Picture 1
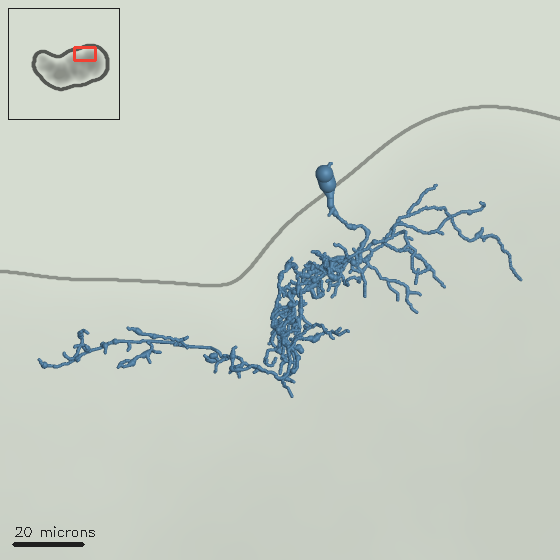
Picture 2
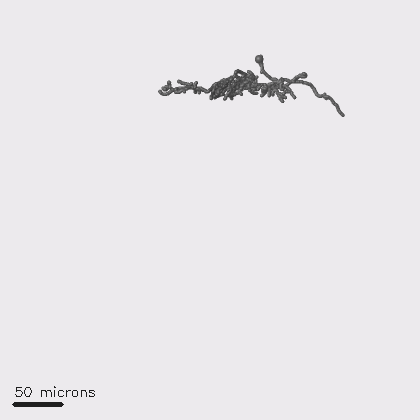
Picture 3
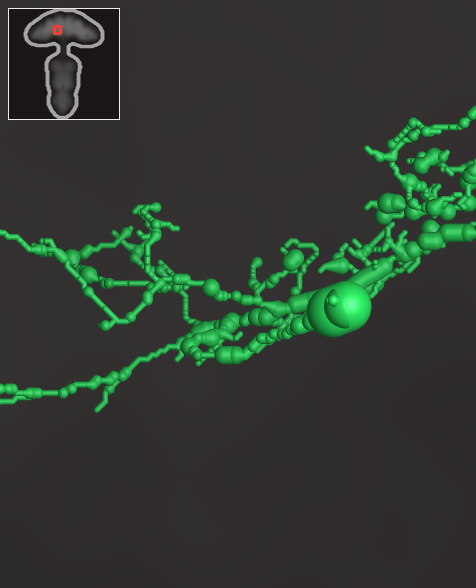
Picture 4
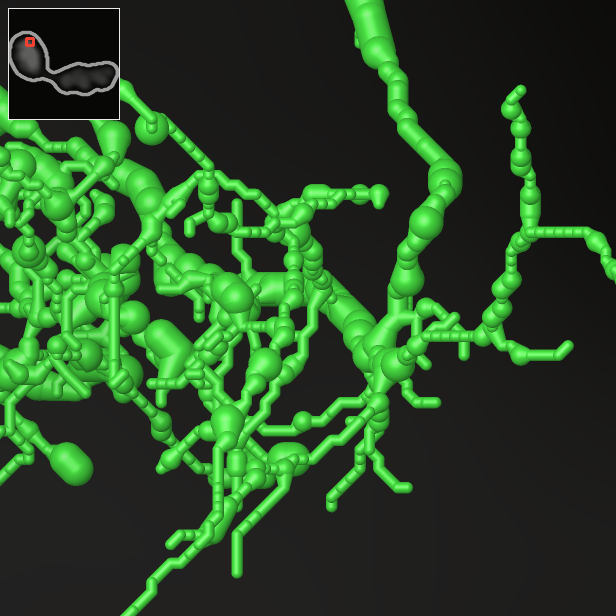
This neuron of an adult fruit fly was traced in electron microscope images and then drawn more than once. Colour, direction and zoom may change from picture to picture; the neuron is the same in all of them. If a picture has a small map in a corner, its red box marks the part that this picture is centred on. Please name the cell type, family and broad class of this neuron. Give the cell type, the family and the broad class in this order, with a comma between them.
SMP537, hemilineage SMPpd2, central-brain intrinsic neuron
